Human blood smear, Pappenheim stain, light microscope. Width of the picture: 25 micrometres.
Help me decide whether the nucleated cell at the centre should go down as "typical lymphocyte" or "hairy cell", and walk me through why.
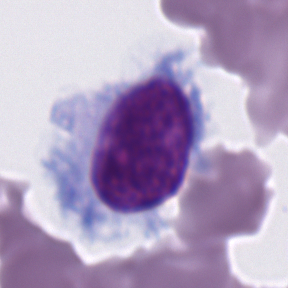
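This is a hairy cell. The pale blue cytoplasm is widest on the left side of the nucleus, and fine hair-like strands project from its edge.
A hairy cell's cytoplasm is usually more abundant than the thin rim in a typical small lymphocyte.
The nuclear chromatin is dark purple and finely stippled.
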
